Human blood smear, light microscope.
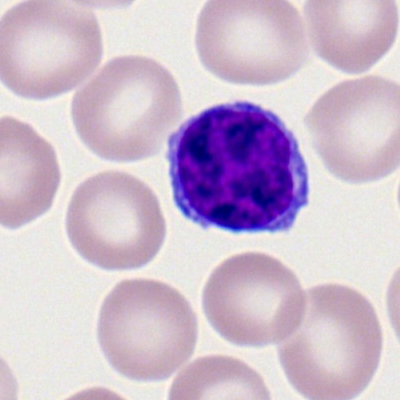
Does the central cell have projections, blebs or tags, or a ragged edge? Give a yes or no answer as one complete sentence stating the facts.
Yes, the outline of the cell is rough.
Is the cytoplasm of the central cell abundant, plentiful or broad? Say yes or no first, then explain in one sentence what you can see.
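No. The cytoplasm forms only a thin rim around the nucleus.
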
